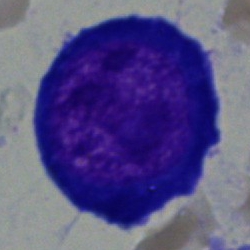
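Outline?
Round overall.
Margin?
Small blunt bumps, most noticeable along the right side.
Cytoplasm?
Deep, dark blue, forming a rim around the whole nucleus.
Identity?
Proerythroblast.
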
